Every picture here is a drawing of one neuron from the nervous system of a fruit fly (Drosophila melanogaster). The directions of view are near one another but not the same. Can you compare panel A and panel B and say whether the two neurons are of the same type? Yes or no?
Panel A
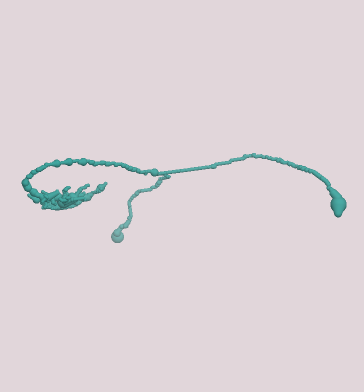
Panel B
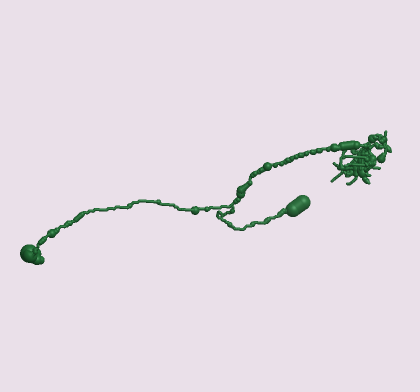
yes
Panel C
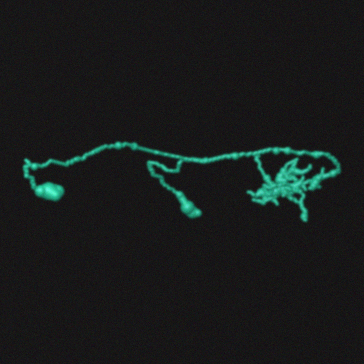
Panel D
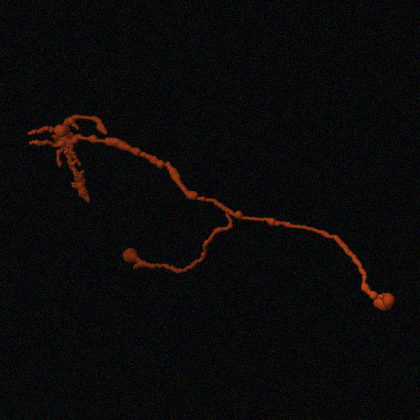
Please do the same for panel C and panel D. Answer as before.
yes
